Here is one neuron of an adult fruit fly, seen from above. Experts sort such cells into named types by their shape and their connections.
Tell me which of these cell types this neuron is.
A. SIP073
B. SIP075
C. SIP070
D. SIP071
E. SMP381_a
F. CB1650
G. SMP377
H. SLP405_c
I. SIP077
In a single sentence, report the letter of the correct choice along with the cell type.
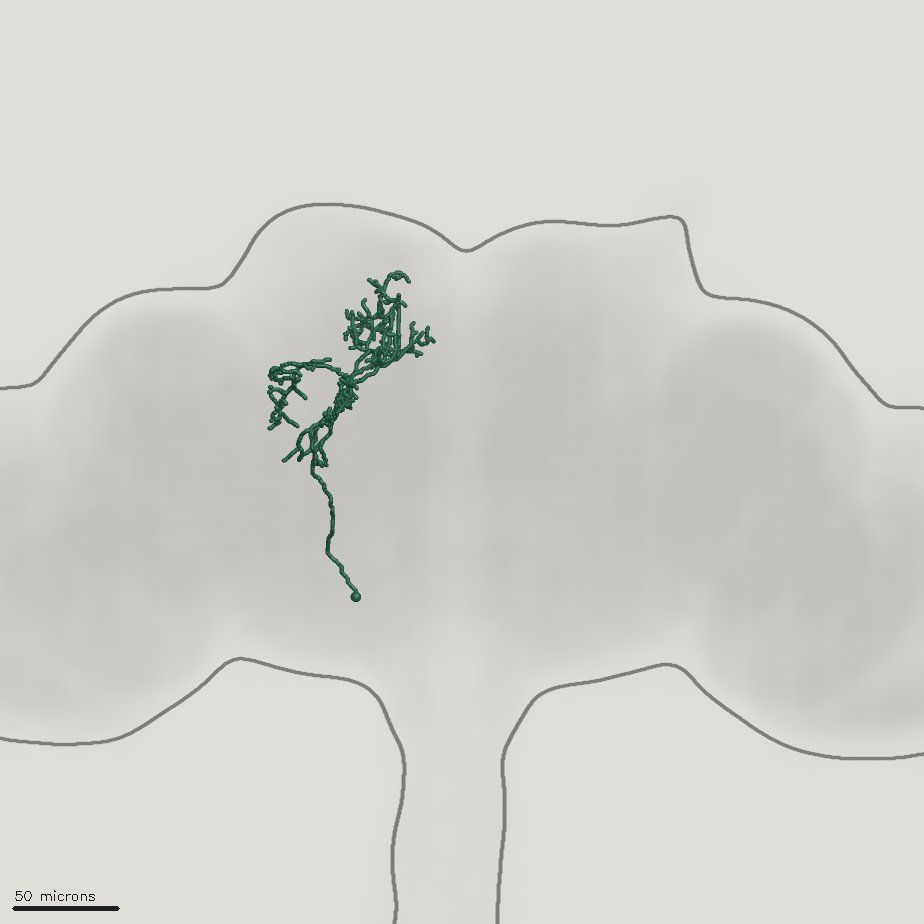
Under cell type, the neuron is listed as SIP070, option C.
